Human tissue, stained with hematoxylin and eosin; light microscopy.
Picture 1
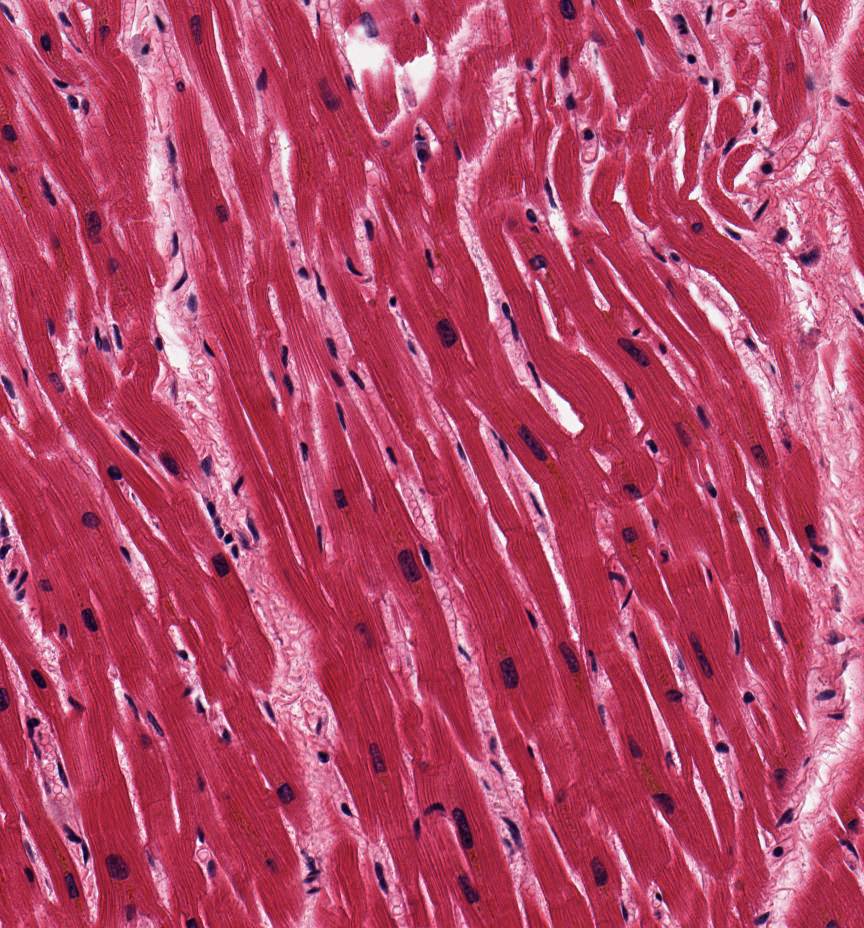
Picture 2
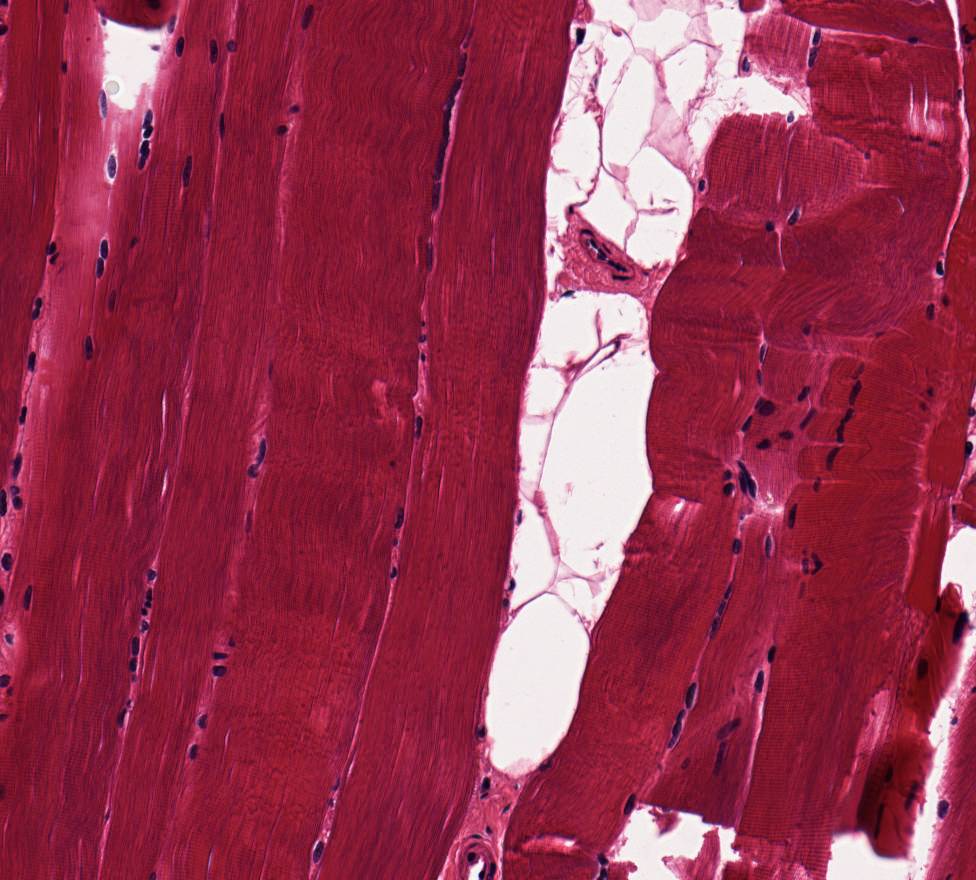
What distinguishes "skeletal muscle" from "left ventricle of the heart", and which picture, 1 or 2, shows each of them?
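So picture 1 is the left ventricle of the heart, and picture 2 is skeletal muscle. In picture 1 the fibres, cut lengthwise, run roughly top to bottom, and many branch and join neighbours in a network. Each cell has one central oval nucleus, with thin pale loose connective tissue carrying small dark elongated nuclei between fibres. Compare picture 2: its parallel fibres, across the left half, are unbranched and deep red, with dark elongated nuclei at the edges.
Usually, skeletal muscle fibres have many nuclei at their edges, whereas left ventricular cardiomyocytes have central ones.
No intercalated discs cross the picture 2 fibres either.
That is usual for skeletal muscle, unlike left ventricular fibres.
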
